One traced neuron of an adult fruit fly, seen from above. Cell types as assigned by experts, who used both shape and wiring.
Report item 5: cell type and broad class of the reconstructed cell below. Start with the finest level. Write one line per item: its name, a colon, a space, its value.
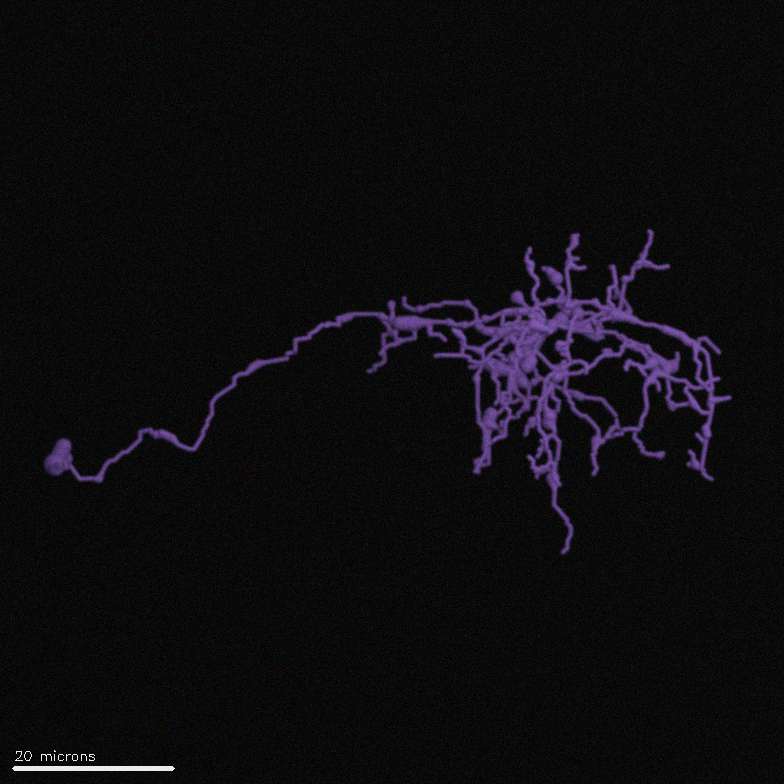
cell type: INXXX448
broad class: nerve-cord intrinsic neuron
